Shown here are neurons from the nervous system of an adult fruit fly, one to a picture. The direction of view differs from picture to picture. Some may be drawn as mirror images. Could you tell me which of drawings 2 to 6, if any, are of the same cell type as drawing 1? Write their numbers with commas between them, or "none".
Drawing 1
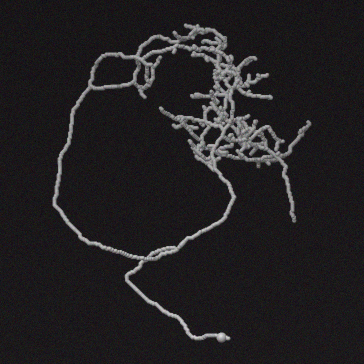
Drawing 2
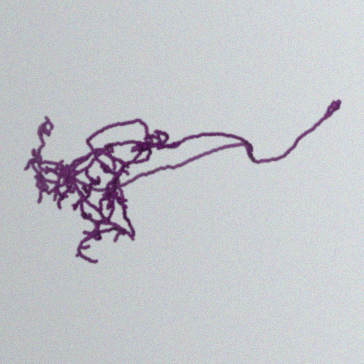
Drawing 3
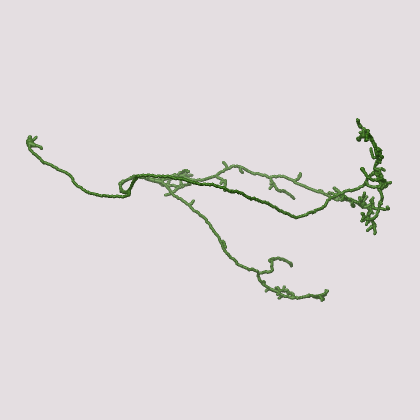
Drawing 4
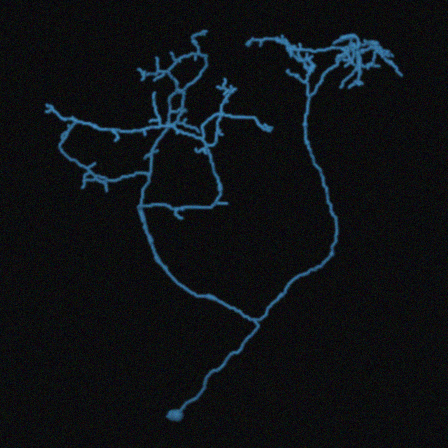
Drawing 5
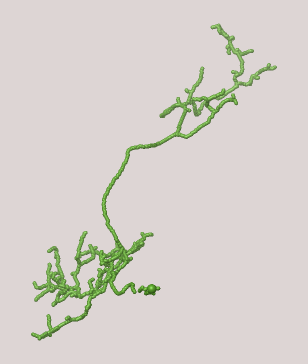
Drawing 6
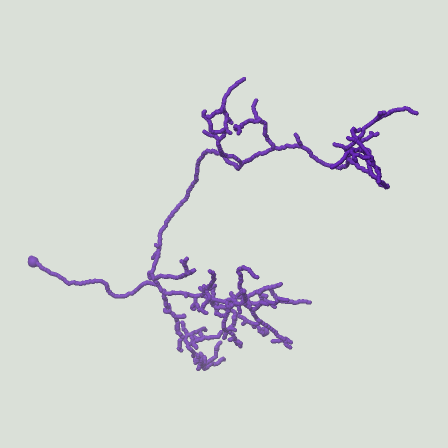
none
